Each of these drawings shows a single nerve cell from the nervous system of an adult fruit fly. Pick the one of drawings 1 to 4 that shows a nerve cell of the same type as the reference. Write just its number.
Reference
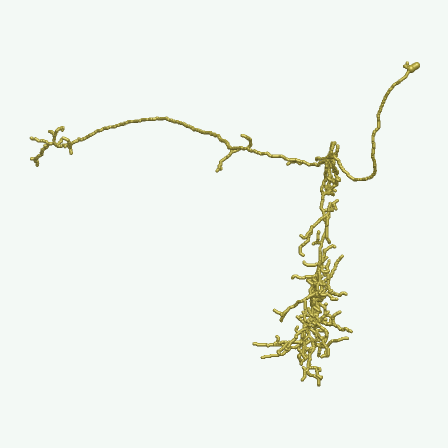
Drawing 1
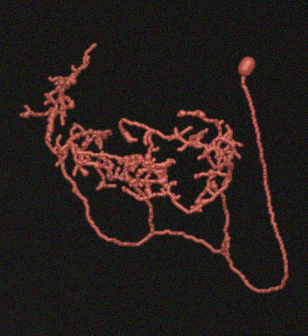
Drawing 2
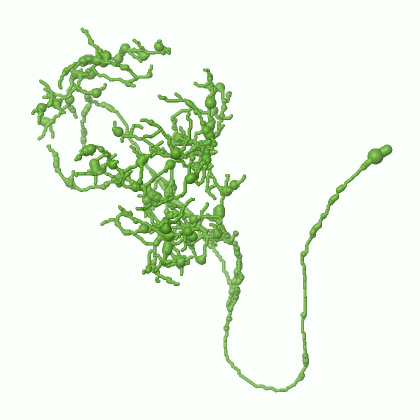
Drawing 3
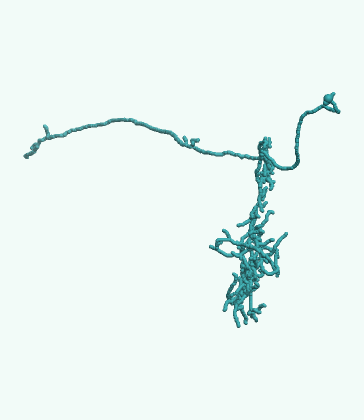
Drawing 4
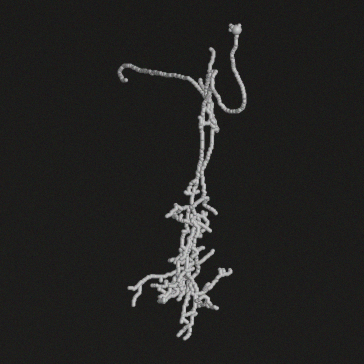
3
